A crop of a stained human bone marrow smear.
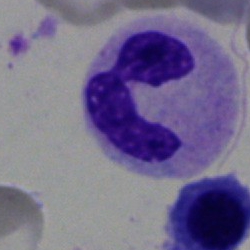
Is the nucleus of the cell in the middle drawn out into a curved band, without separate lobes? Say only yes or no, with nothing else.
Yes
